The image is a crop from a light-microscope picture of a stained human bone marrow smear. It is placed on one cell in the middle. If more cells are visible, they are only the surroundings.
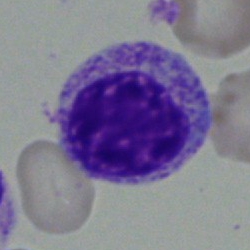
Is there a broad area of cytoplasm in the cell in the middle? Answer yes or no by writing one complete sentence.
No, rather than abundant, the cytoplasm of the cell is scant.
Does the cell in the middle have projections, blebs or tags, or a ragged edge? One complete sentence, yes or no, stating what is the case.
Yes, projections, blebs or tags, or a frayed edge, mark the outline of the cell.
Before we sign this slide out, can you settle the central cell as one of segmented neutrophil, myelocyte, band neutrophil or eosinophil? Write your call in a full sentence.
The cell found in the middle of this crop is a myelocyte.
